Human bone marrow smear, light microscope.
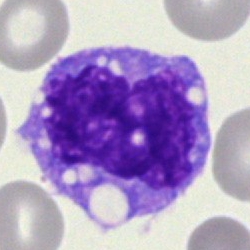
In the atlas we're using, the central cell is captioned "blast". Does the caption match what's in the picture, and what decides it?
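Check one, the cytoplasm: it is pale bluish-lilac.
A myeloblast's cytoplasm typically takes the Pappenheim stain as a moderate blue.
That paler shade counts against blast, and the cell is a monocyte. Check two, the chromatin: dark purple, with a folded, clumpy texture rather than an even, smooth stain. Check three, the outline: irregular and somewhat angular, not a smooth circle. Last, several clear round vacuoles of differing sizes lie in the cytoplasm, and red cells surround the cell without overlapping it.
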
